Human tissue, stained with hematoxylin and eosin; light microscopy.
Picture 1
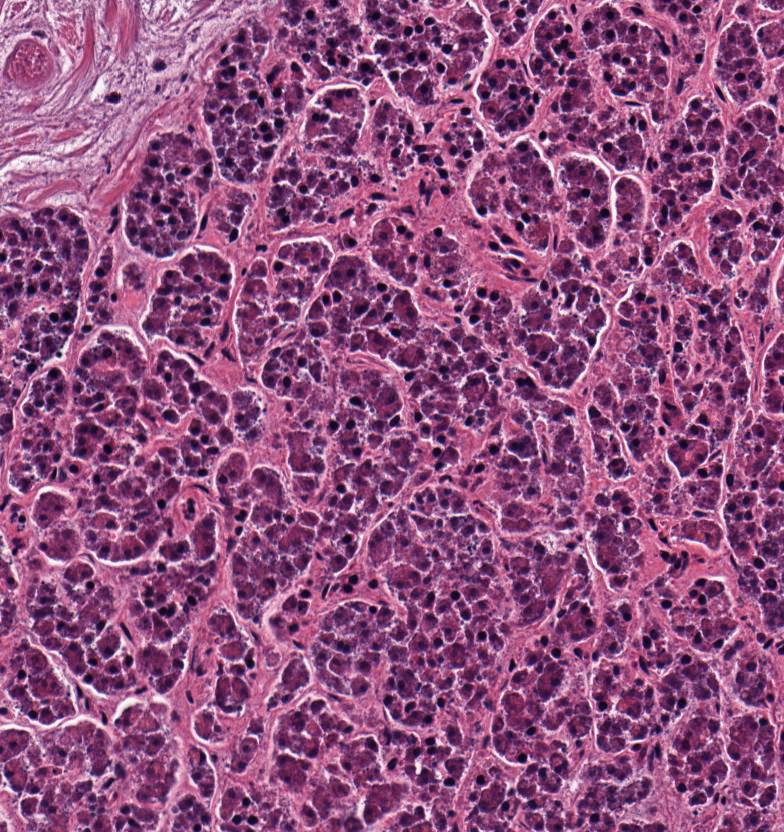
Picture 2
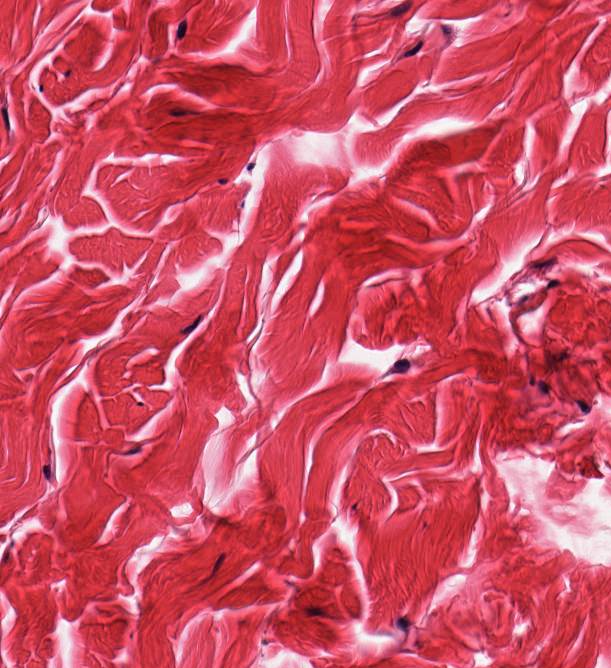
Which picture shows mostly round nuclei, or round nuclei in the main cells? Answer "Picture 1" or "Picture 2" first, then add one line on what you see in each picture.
Picture 1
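Picture 1: The nest cells have small, round, dark-staining nuclei scattered through the nests.
Picture 2: The nuclei that are present are small, dark and elongated, lying at the edges of the bundles.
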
